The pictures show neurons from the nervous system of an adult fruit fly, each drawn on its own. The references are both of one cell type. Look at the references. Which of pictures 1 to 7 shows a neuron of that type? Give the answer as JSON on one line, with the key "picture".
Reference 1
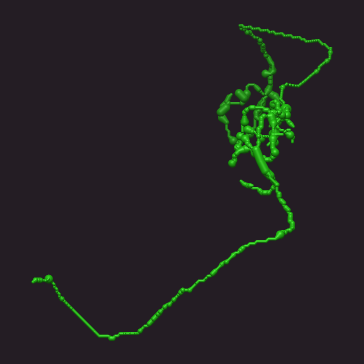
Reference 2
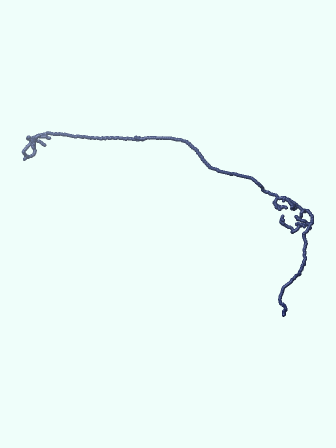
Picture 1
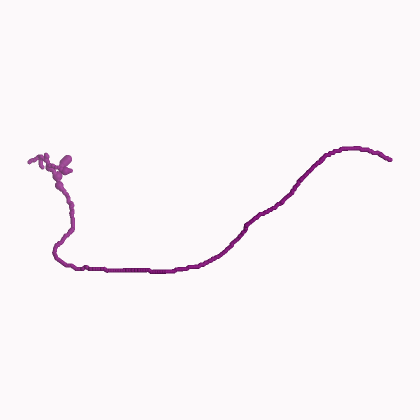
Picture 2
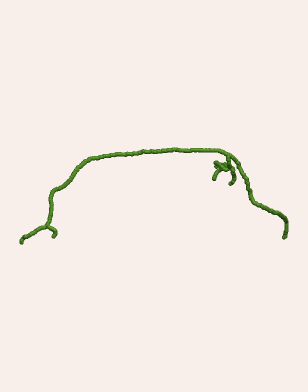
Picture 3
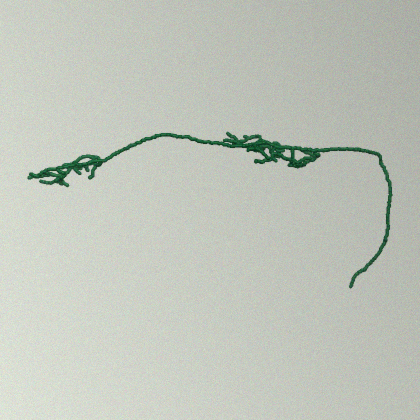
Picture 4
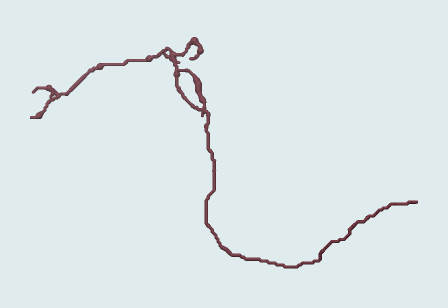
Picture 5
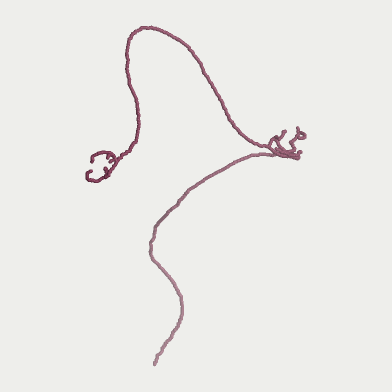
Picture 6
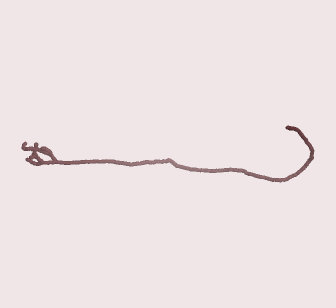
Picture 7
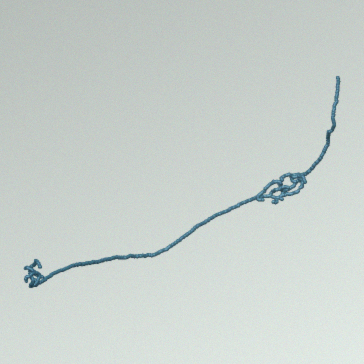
{"picture": 7}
